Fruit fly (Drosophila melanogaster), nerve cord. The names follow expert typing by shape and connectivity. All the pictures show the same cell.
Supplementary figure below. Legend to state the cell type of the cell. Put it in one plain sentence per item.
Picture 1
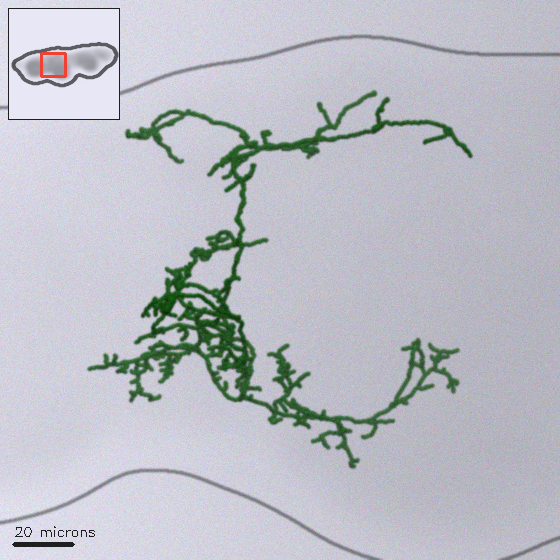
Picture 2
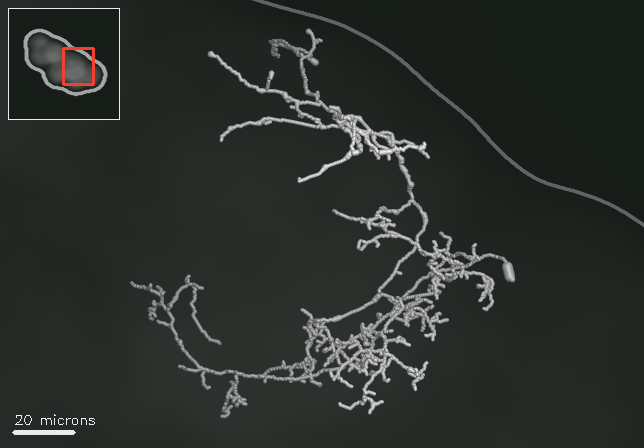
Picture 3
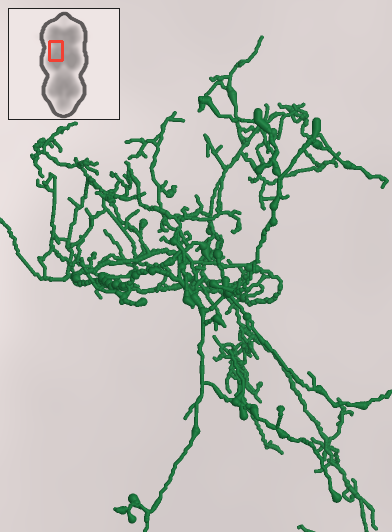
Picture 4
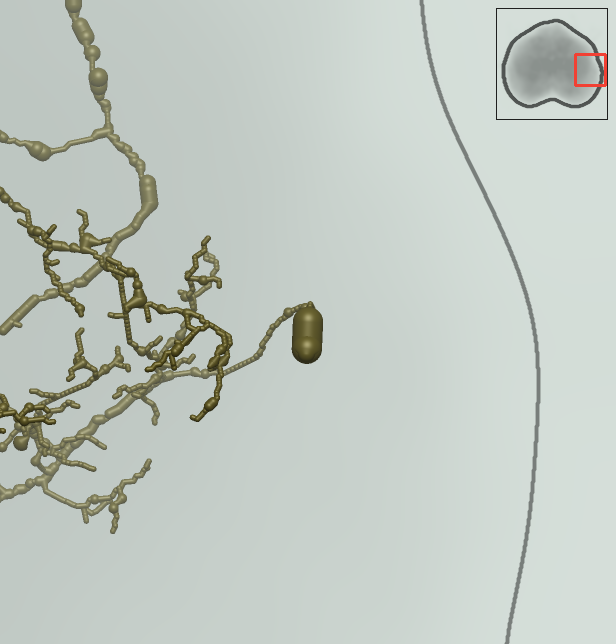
The cell type is IN17A084.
